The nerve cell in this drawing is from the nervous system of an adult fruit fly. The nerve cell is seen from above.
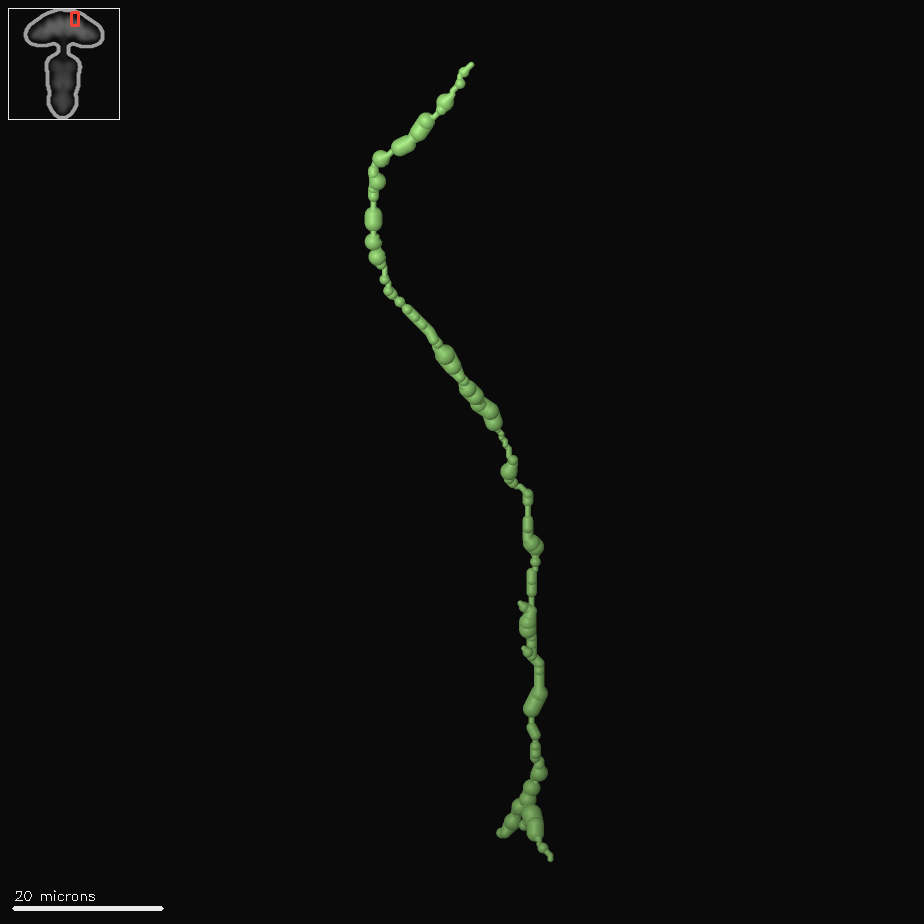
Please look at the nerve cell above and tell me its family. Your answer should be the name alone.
class mechanosensory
